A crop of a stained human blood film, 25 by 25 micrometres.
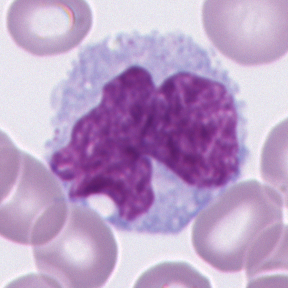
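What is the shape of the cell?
Roughly round, with a faintly frayed, uneven edge along the top.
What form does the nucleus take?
Two broad lobes joined in the middle, with a notch opening downward.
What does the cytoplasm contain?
Very fine, faint lilac granules dusted throughout; its rim is widest above the nucleus.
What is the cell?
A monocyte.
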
